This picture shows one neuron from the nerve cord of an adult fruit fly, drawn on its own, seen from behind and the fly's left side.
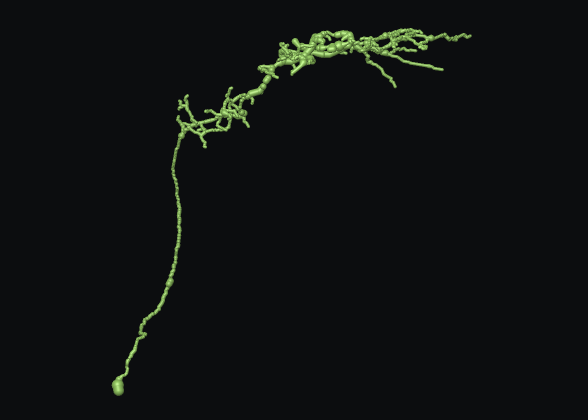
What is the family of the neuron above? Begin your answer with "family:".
family: hemilineage 03B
